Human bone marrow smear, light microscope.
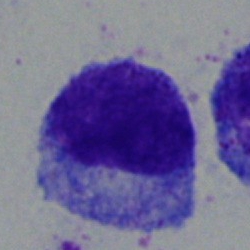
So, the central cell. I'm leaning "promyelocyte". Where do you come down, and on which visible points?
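Cell roughly round, edge slightly ragged. Nucleus a single unlobed mass; chromatin dark purple, dense. No distinct nucleolus. Cytoplasm pale bluish-lilac, in a broad band along the lower side.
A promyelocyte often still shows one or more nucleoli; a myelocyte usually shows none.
Missing nucleolus: for myelocyte, against promyelocyte.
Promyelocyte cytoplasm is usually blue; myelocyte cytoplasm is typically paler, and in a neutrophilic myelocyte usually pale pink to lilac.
Pale lilac tint: for myelocyte rather than promyelocyte. Verdict: myelocyte, not promyelocyte.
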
